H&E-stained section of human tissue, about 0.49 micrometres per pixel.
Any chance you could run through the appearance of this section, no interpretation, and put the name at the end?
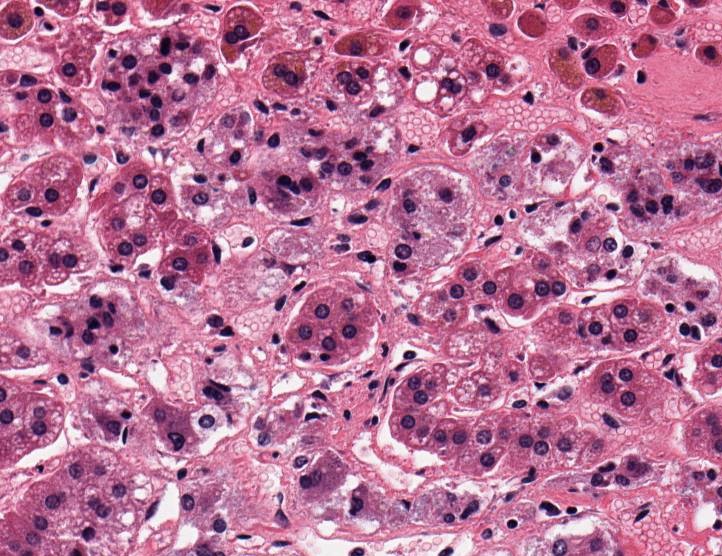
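Many of the big cells here have pale cytoplasm packed with small, clear, bubbly vacuoles, while others have denser, granular, pink-to-purple cytoplasm without obvious vacuoles. Several, mostly along the top, are full of golden-brown pigment granules. This is adrenal gland.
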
